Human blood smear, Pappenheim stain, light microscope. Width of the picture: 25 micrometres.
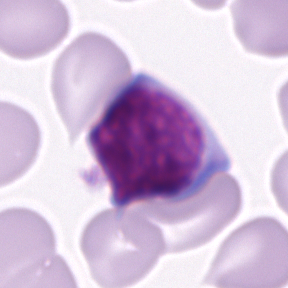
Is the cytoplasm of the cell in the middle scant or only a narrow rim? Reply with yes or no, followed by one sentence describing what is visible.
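Yes. The nucleus fills most of the cell.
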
